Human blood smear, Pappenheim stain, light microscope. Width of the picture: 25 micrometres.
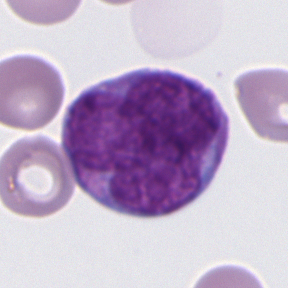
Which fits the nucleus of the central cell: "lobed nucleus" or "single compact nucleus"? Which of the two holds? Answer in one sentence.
The cell's nucleus is segmented into two or more lobes.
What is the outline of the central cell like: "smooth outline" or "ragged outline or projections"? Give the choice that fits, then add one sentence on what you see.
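Smooth outline. The cell outline is roughly round and smooth.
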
